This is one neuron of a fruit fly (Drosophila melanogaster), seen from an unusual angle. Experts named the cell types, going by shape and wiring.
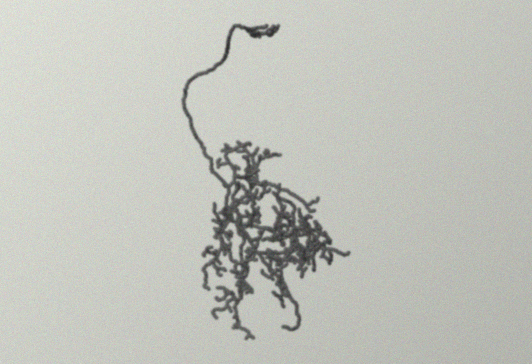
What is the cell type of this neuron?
GNG228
